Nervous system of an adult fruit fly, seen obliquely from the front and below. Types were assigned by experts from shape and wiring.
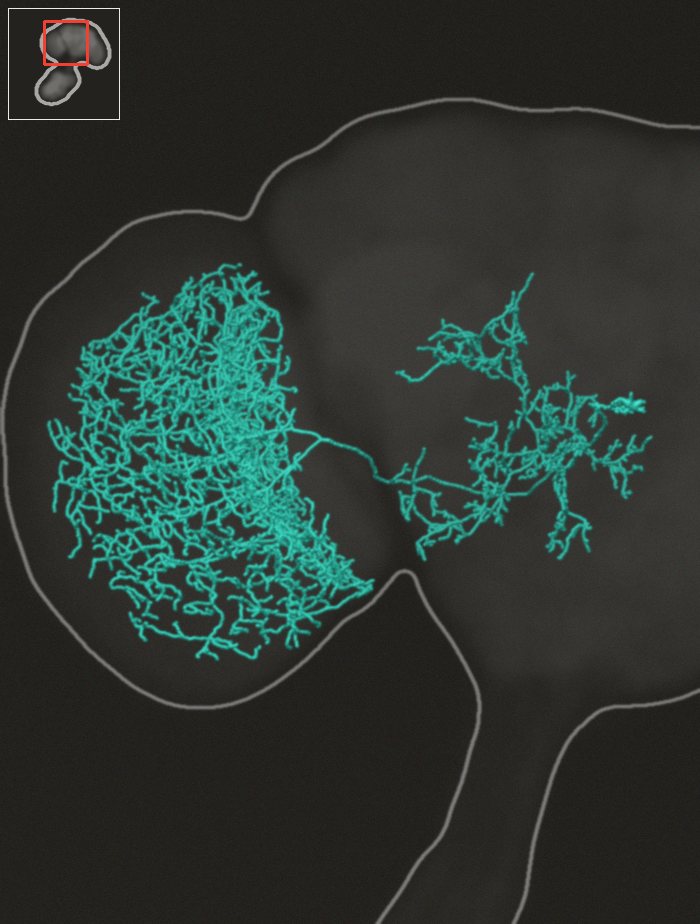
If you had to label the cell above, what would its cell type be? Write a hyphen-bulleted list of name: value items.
- cell type: OA-AL2i2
